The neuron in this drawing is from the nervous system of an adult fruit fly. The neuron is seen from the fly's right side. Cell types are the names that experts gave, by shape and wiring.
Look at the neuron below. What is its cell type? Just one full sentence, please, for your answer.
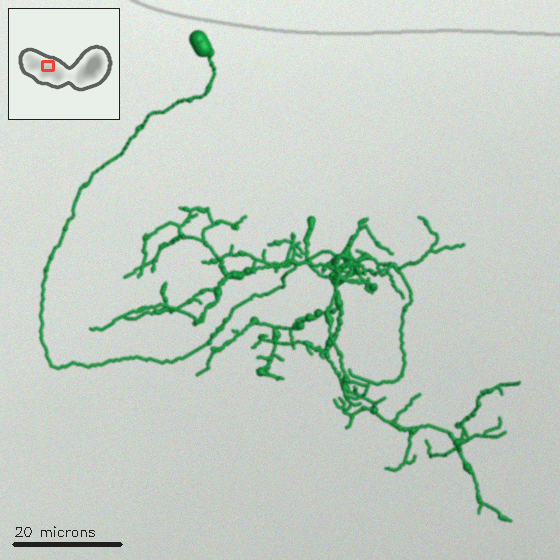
Under cell type classification, the neuron is IN11B022_c.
